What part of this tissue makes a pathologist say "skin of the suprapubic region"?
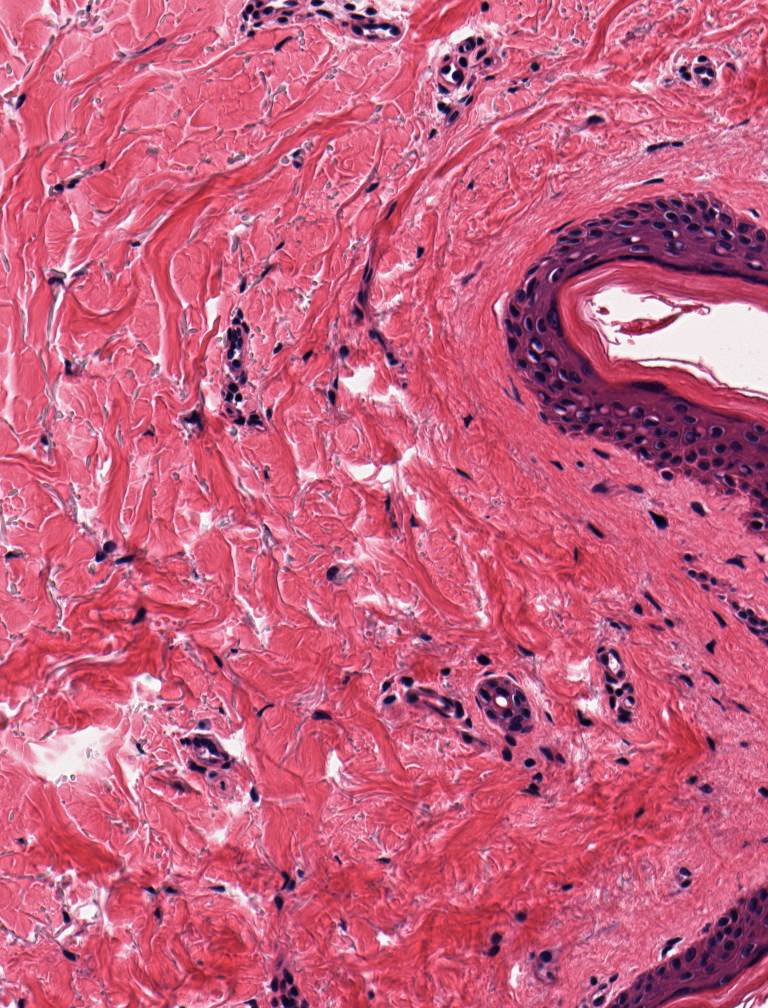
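For skin of the suprapubic region, the left and central field fits: thick collagen bundles there run haphazardly in many directions.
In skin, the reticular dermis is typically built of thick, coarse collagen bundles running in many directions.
At the upper right, a stratified squamous epithelium curves around a lumen, with a thin band of compact pink keratin lining its luminal side. Next to this epithelium, a band of paler, finer collagen holds spindle-shaped nuclei that run parallel to the epithelial curve.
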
